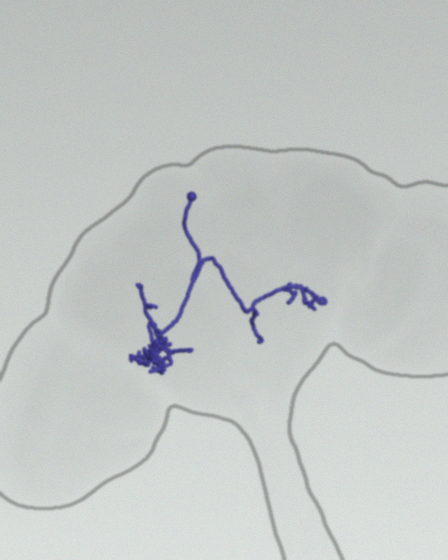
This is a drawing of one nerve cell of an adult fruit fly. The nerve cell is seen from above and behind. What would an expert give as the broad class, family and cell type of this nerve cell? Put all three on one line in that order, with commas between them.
central-brain intrinsic neuron, hemilineage WEDd2, WED078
